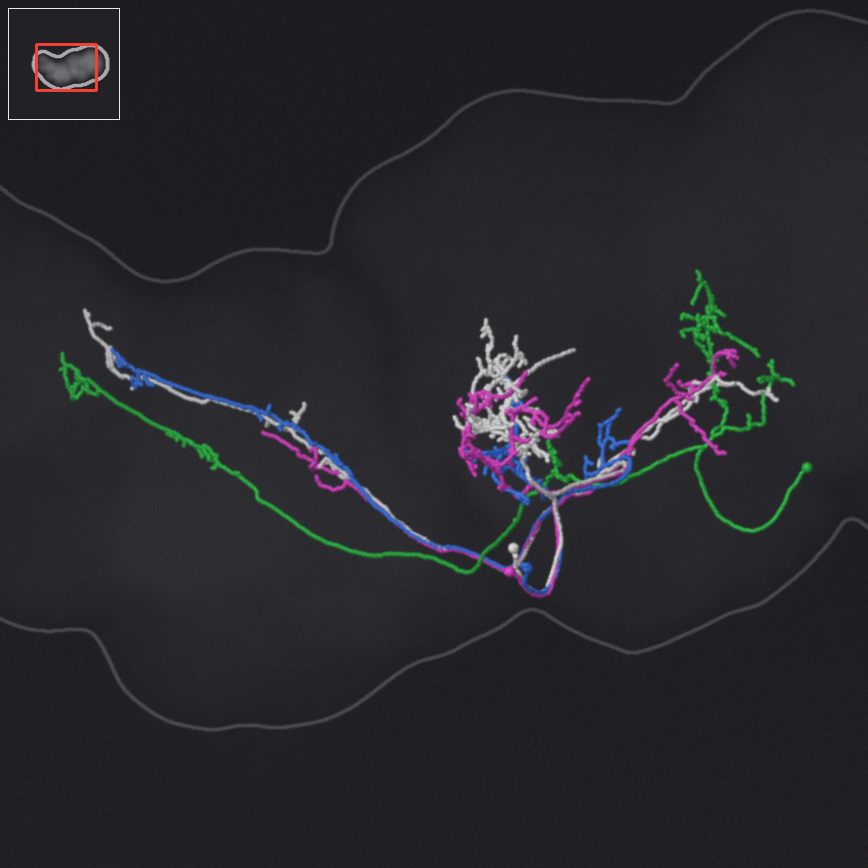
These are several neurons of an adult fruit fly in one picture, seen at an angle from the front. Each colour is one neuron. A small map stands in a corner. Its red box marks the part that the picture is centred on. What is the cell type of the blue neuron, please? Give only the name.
DNge114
